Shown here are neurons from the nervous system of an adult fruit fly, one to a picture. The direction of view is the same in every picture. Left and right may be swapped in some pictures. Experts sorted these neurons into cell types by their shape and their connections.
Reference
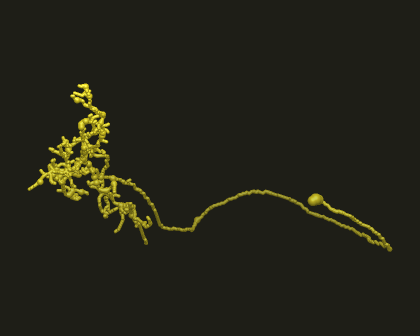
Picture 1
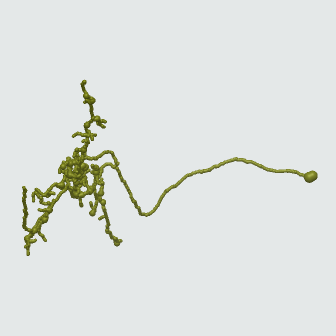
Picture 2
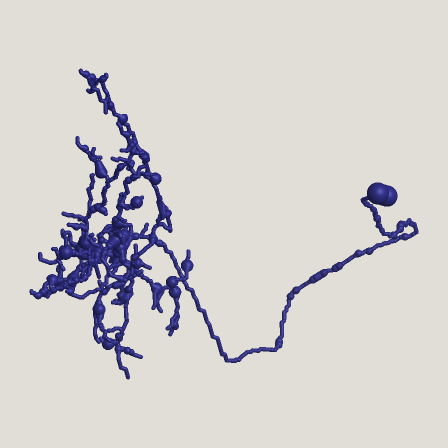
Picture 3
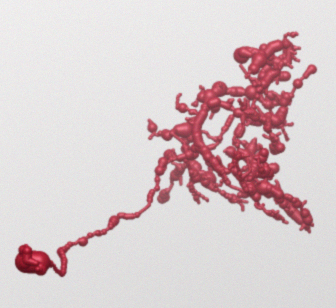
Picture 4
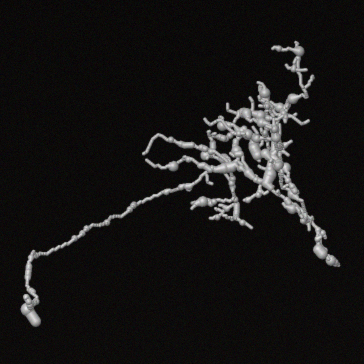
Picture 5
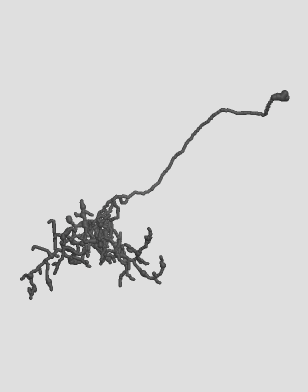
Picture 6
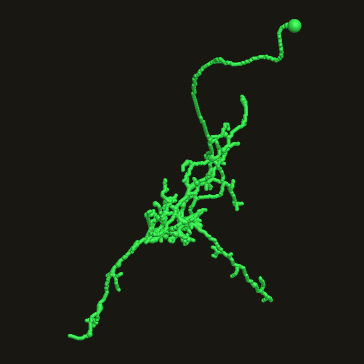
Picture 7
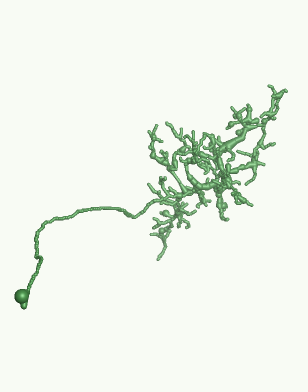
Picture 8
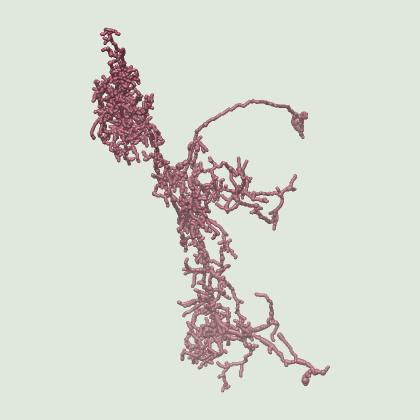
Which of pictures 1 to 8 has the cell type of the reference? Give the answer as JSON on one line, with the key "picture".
{"picture": 2}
